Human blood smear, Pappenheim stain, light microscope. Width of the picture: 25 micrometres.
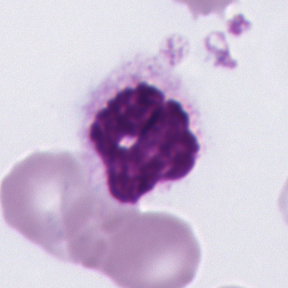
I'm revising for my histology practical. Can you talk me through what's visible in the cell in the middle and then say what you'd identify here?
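Roughly 14 by 11 micrometres, this one has a nucleus about 10 micrometres across that takes up about 70% of the cell's area. Its chromatin is dark purple and densely clumped, and there's a small clear hole near the centre of the nucleus. The cytoplasm is a pale rim, widest toward the upper left, with fine pink-violet granules scattered through it. It's a segmented neutrophil.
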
